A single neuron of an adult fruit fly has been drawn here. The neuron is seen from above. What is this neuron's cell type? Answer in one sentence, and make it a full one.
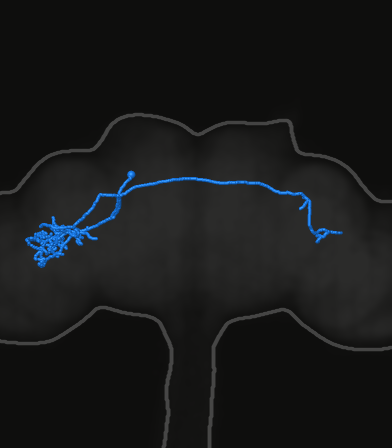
This neuron represents the cell type CB1924.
